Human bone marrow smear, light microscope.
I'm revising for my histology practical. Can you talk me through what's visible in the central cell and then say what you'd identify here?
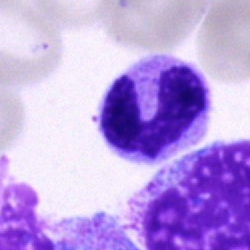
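Follow the edge of the central cell and you'll find it round and smooth. Inside, the nucleus is a single curved band bent into a horseshoe shape, its notch opening toward the top. The cytoplasm is pale lilac. You are looking at a band neutrophil.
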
